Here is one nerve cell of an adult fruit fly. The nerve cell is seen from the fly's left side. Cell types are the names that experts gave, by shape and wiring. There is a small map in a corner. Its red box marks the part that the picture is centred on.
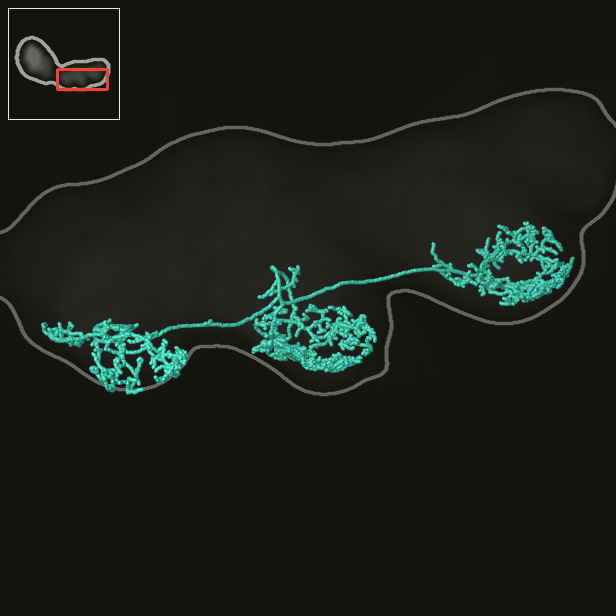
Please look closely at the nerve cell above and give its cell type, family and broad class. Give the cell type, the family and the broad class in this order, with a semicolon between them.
IN05B017; hemilineage 05B; nerve-cord intrinsic neuron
